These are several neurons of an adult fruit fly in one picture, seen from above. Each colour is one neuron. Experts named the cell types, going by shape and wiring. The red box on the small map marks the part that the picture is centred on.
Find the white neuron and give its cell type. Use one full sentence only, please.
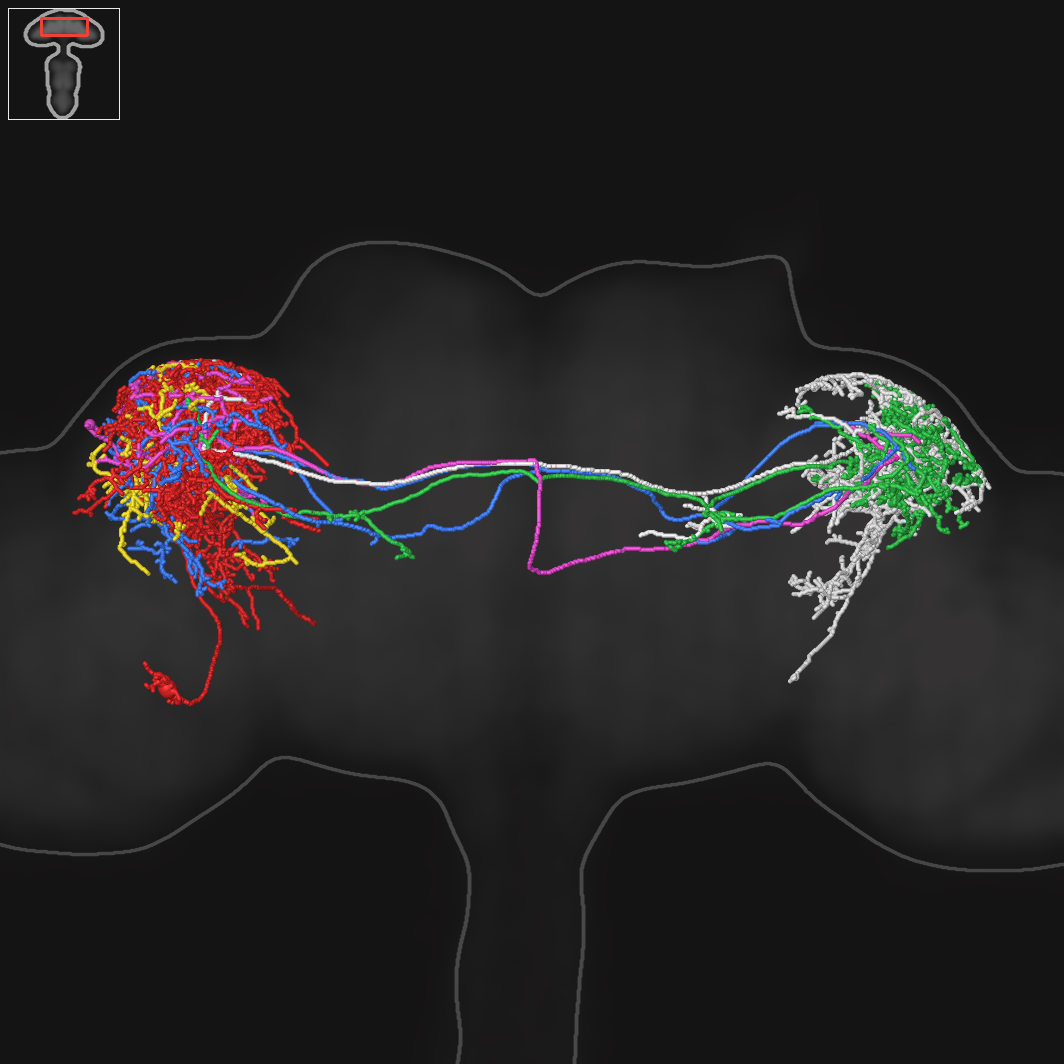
This neuron carries the cell type designation AVLP110_b.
